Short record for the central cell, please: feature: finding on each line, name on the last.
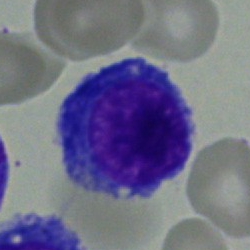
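Chromatin: finely textured, not clumped
Cytoplasm: deep blue
Rim: wider left of nucleus than right
Edge: round outline, slightly irregular and frayed
Result: proerythroblast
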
